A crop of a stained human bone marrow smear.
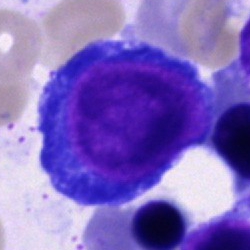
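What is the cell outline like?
Irregular, with a slightly ragged edge.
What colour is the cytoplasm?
A deep blue.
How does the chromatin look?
Fine rather than coarsely clumped.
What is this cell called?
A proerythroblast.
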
